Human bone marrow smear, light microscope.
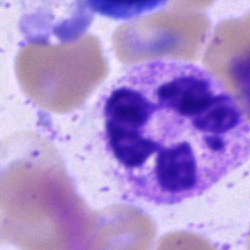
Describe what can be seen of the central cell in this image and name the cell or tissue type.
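Dark purple chromatin lies in coarse clumps, and no nucleoli are visible in the nucleus. The cell outline is round and smooth. The cell is a segmented neutrophil.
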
